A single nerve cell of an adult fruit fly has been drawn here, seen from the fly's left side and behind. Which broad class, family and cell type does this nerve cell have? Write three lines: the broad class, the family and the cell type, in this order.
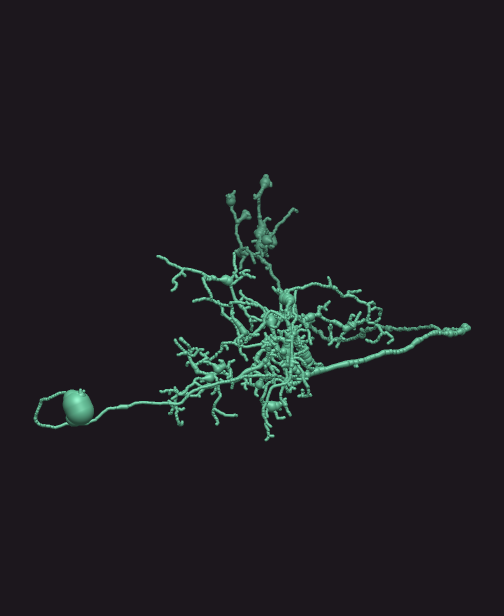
optic-lobe intrinsic neuron
Tm
Tm5b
